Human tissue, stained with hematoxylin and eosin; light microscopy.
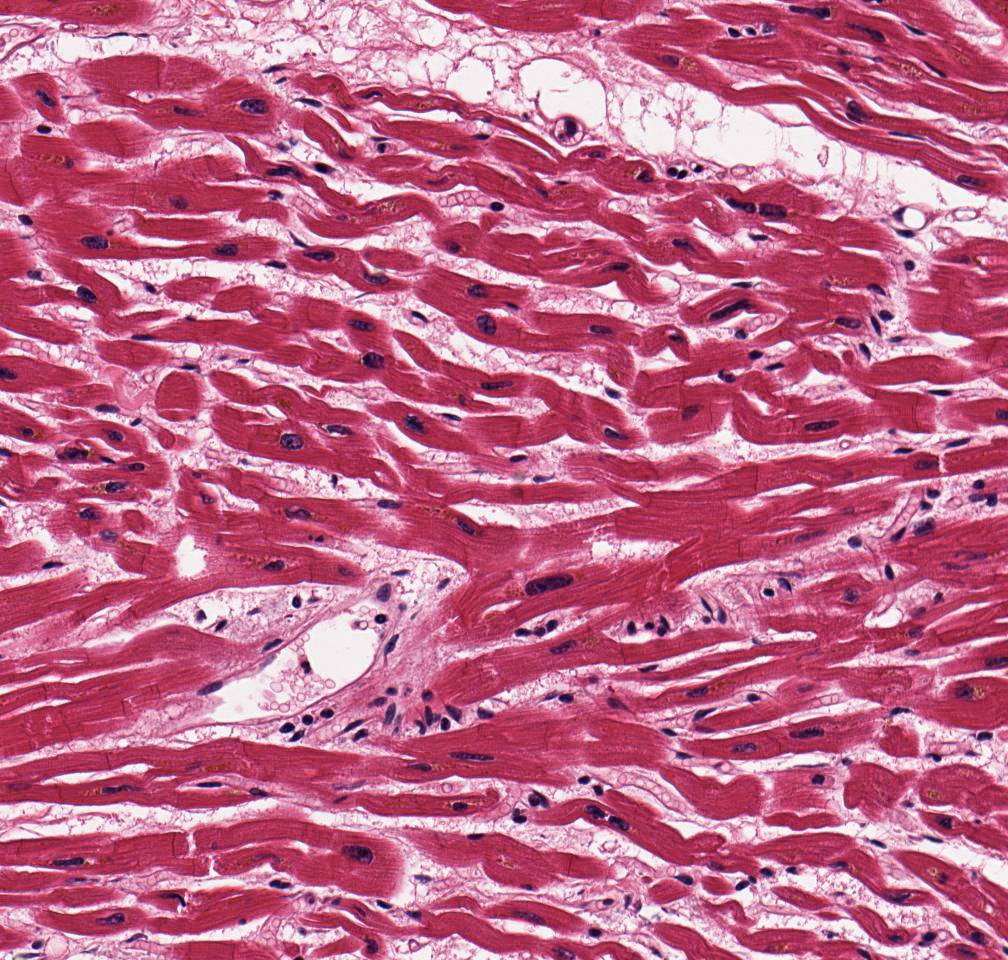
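Left ventricle of the heart. Thin dark transverse lines, the intercalated discs, mark cell ends. The cytoplasm is deeply eosinophilic, faintly cross-striated in many fibres. Golden-brown granules cluster at ends of many central nuclei. Notice small dark elongated interstitial nuclei between fibres, denser just below centre.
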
